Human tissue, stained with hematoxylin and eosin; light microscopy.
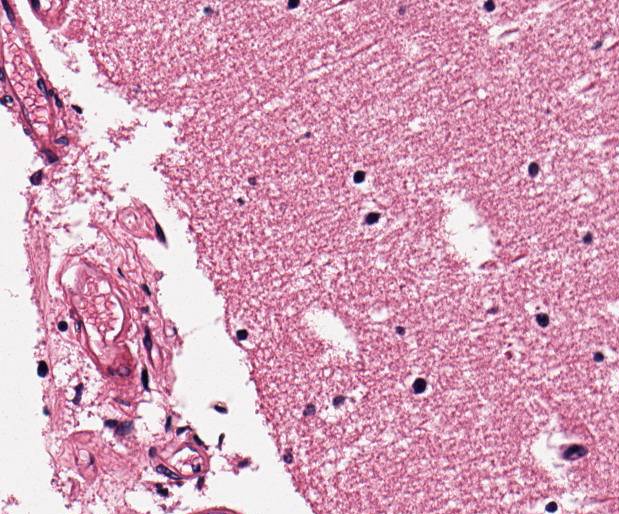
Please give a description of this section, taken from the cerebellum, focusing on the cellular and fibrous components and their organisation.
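The right two-thirds of the field is filled by a pale pink matrix, finely fibrillary and finely vacuolated. Small, round, dark nuclei are scattered sparsely through it, and most of them have no cytoplasm you can see around them. Along the left edge there is loose tissue with small thin-walled vessels and elongated dark nuclei.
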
